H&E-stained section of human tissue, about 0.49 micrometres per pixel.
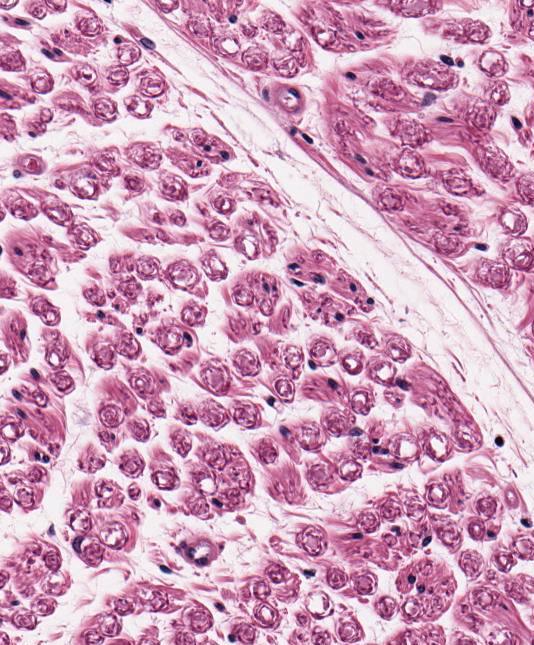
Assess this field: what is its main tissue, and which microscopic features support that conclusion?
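A nerve fascicle makes up most of this field. Most of its fibres are cut across and appear as rounded profiles, many of them parted by narrow clear gaps.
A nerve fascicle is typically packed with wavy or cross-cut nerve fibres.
The nuclei are small, dark and sparse compared with the number of fibre profiles. A band of connective tissue is loose and pale, with wavy fibres and few nuclei.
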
